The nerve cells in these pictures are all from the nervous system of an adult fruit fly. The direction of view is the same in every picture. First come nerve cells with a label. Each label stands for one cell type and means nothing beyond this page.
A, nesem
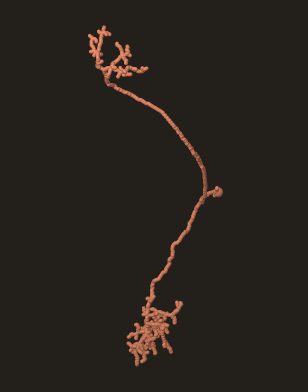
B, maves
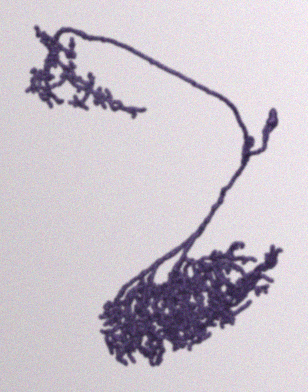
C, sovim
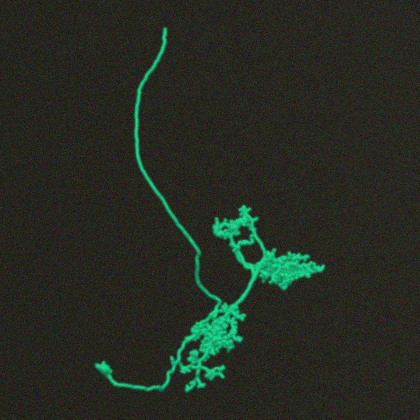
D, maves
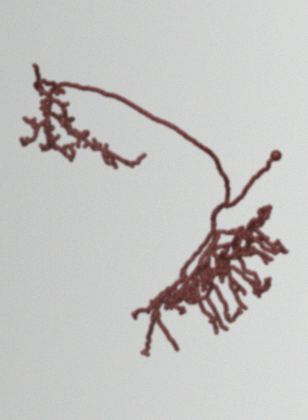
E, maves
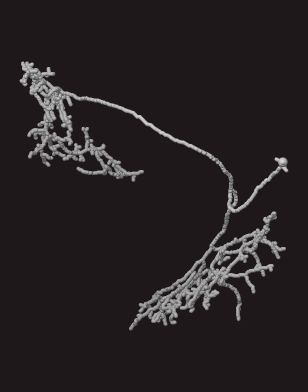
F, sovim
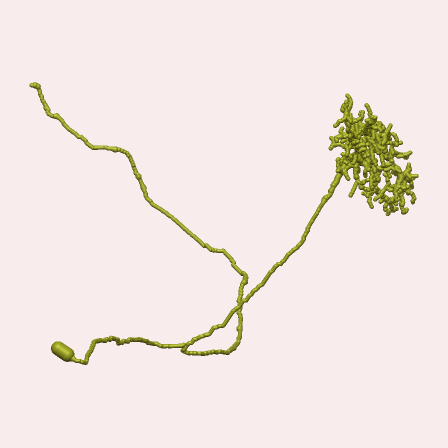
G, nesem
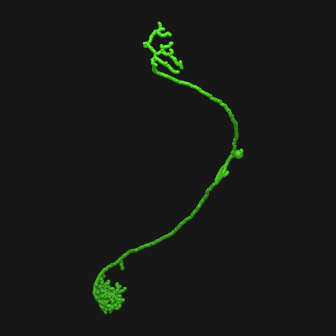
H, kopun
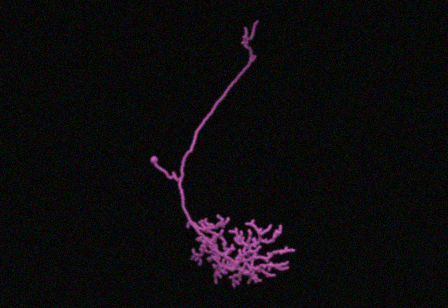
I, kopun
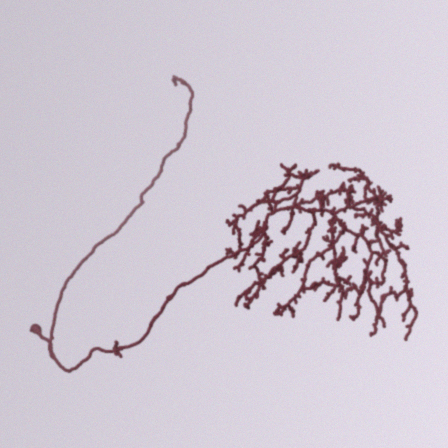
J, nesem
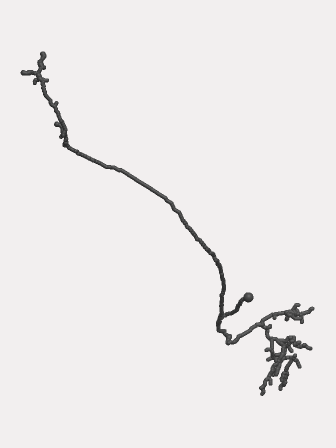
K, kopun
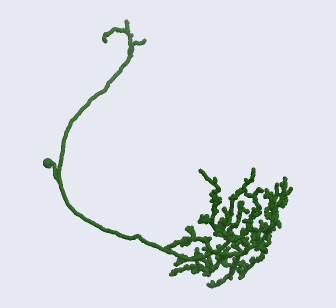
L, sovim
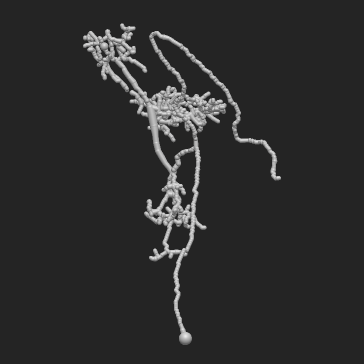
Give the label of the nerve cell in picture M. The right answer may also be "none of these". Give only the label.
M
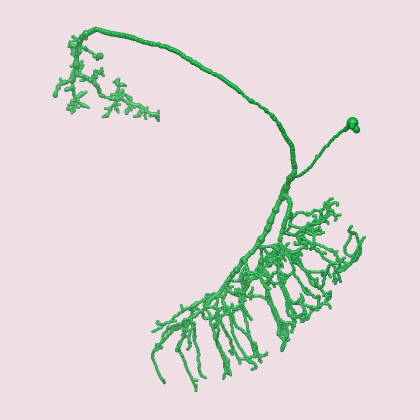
maves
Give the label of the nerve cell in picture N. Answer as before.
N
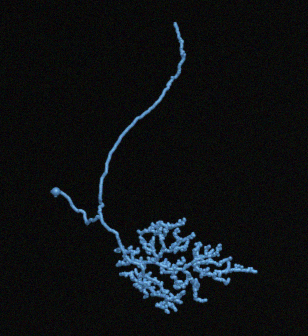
kopun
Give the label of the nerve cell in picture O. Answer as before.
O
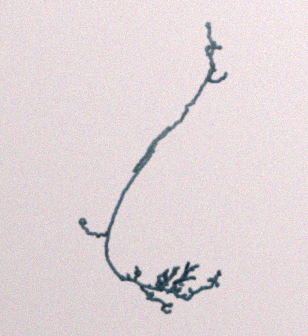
none of these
